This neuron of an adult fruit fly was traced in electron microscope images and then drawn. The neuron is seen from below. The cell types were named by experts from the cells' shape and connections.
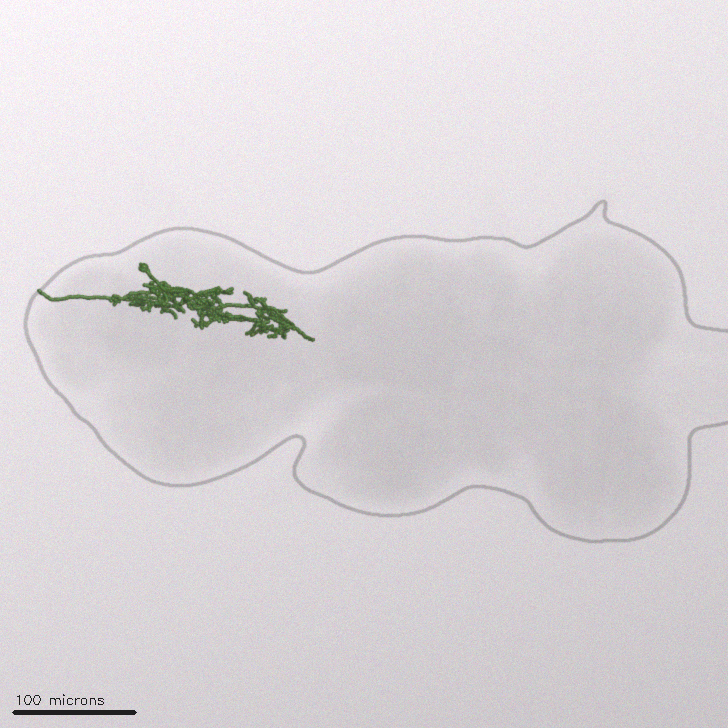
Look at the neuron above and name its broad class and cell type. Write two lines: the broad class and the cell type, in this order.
efferent neuron of the nerve cord
ENXXX286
